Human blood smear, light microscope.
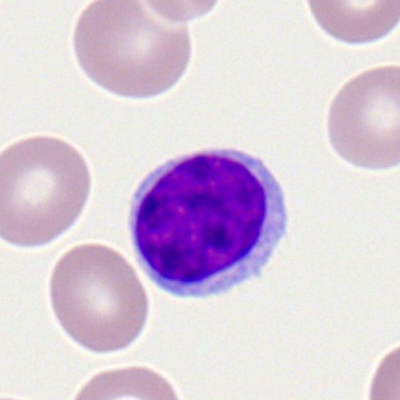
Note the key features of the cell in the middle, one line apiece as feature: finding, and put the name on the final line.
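Nucleus: fills most of the cell
Cytoplasm: just a thin rim round the nucleus
Rim: widest on the right side
Colour: pale blue cytoplasm
Name: lymphocyte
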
